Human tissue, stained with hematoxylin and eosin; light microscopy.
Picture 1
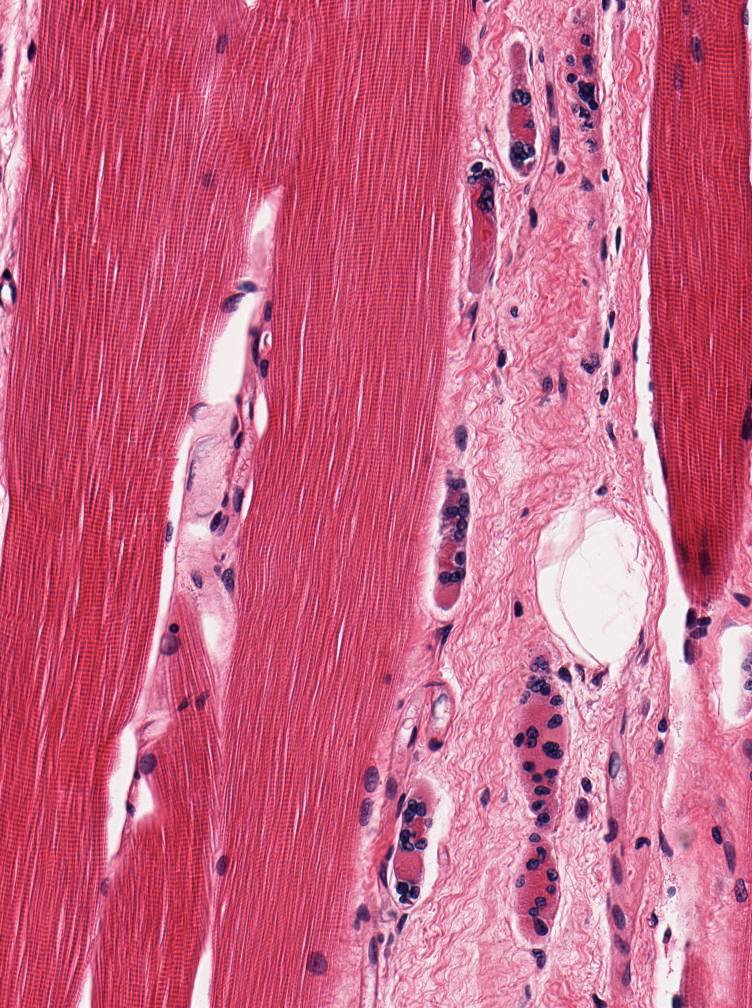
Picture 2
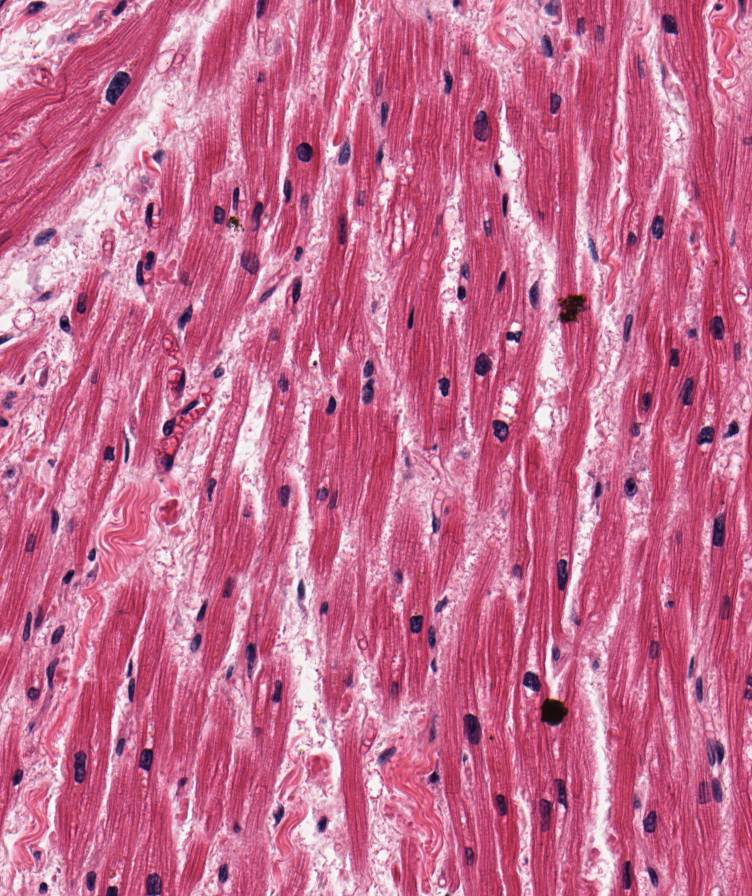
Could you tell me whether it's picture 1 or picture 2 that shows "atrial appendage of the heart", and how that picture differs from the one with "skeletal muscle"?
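Skeletal muscle appears in picture 1, and atrial appendage of the heart in picture 2. In both, the muscle fibres run roughly from top to bottom. In the skeletal muscle the fibres are broad and cut longitudinally, and the few nuclei present lie at the fibre edges. In the atrial appendage the fibres branch and join their neighbours. The tissue between the fibres also differs. In picture 1, a band of loose, pale pink, wavy connective tissue runs vertically through the right half, with a single round, clear, empty space just right of centre. In picture 2, small vessels containing red blood cells lie between the fibres on the left side, and no fat cells are present.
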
